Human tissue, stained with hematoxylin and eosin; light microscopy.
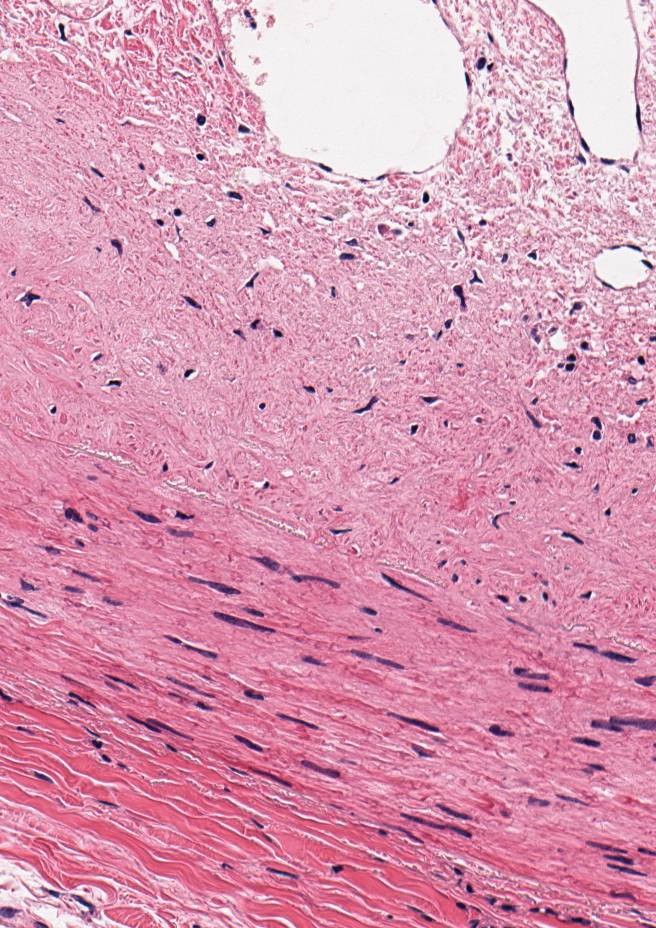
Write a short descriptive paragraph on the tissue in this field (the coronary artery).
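The field is layered. Its upper half is loose, pale fibrillar stroma holding sparse, small, scattered nuclei that are oval to angular. Its lower half is a compact band of aligned fibres, in which elongated dark nuclei lie parallel to the fibres. In the lower left corner, deeply eosinophilic, wavy collagen bundles carry very few nuclei.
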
